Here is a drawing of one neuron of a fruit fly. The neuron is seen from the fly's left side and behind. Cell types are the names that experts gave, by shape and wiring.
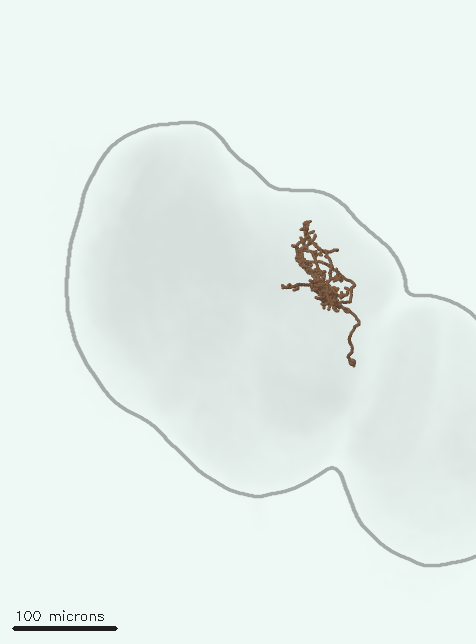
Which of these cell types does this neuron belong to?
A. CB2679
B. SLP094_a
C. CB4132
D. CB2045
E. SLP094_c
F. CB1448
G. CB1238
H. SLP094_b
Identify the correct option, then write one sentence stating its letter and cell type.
Among the options, B names the cell type of the neuron, namely SLP094_a.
